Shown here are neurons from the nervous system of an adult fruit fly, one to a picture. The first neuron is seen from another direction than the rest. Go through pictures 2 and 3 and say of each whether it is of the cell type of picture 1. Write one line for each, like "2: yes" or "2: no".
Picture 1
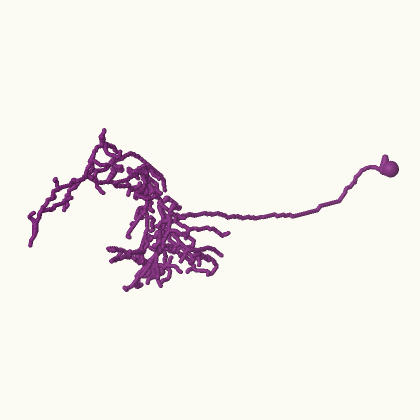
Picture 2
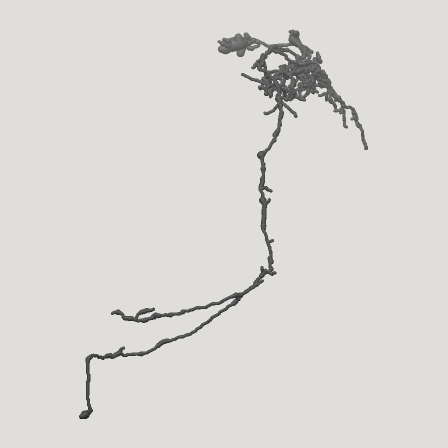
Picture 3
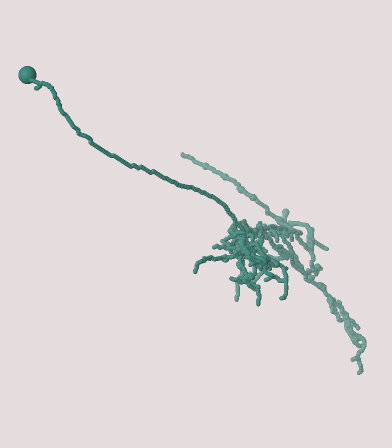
2: no
3: yes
